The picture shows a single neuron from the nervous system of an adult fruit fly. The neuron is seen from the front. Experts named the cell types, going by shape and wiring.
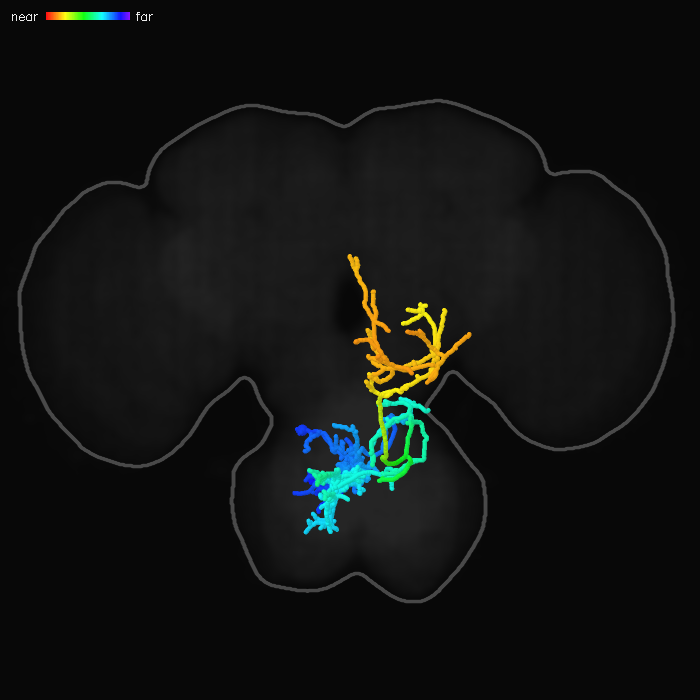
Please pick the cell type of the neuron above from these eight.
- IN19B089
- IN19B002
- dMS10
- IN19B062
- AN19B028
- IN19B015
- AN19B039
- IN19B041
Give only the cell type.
AN19B028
